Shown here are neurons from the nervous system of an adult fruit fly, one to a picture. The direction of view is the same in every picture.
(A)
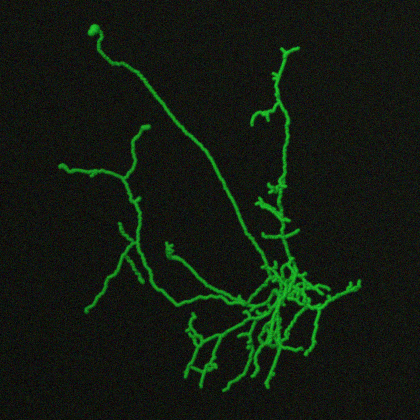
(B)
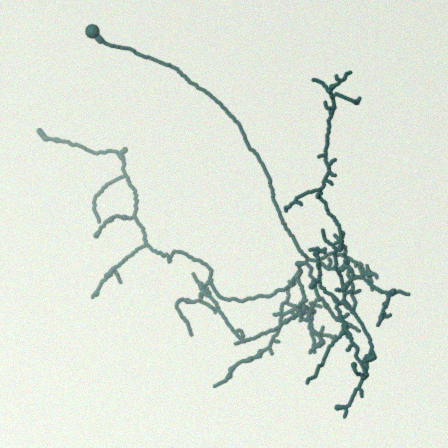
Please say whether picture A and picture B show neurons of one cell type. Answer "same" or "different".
same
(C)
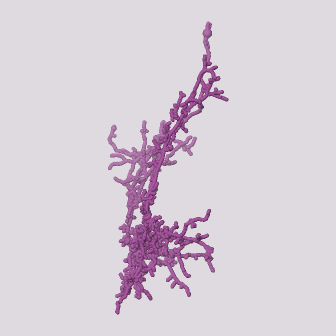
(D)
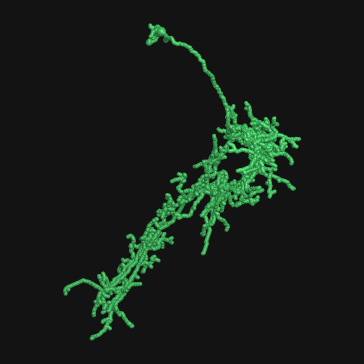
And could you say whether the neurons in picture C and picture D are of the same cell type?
same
